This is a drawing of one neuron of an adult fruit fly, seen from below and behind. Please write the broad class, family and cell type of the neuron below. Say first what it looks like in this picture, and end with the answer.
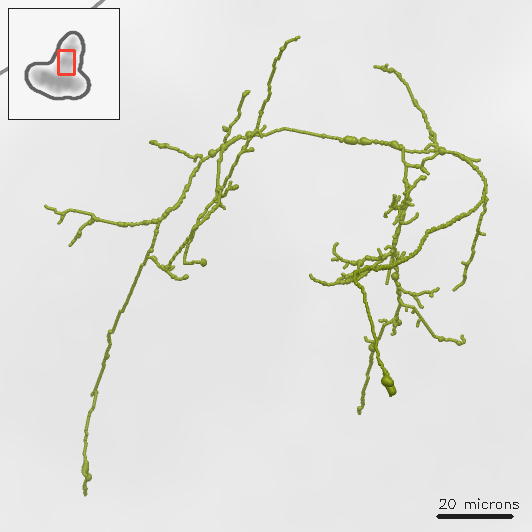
By the scale bar it is about 120 microns tall in this view. Dozens of branch ends can be seen. It is a nerve-cord intrinsic neuron. The family is hemilineage 06A. The cell type is IN06A116.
